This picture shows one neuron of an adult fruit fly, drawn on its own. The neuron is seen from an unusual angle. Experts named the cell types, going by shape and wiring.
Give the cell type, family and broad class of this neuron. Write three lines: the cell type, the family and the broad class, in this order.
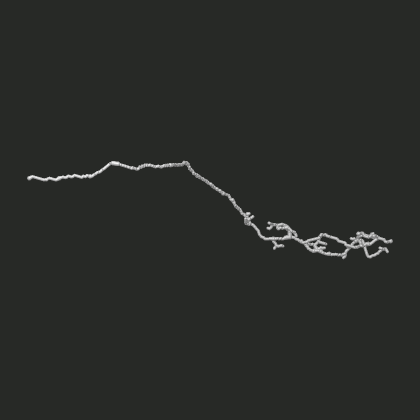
WG3
class gustatory
sensory neuron entering the nerve cord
